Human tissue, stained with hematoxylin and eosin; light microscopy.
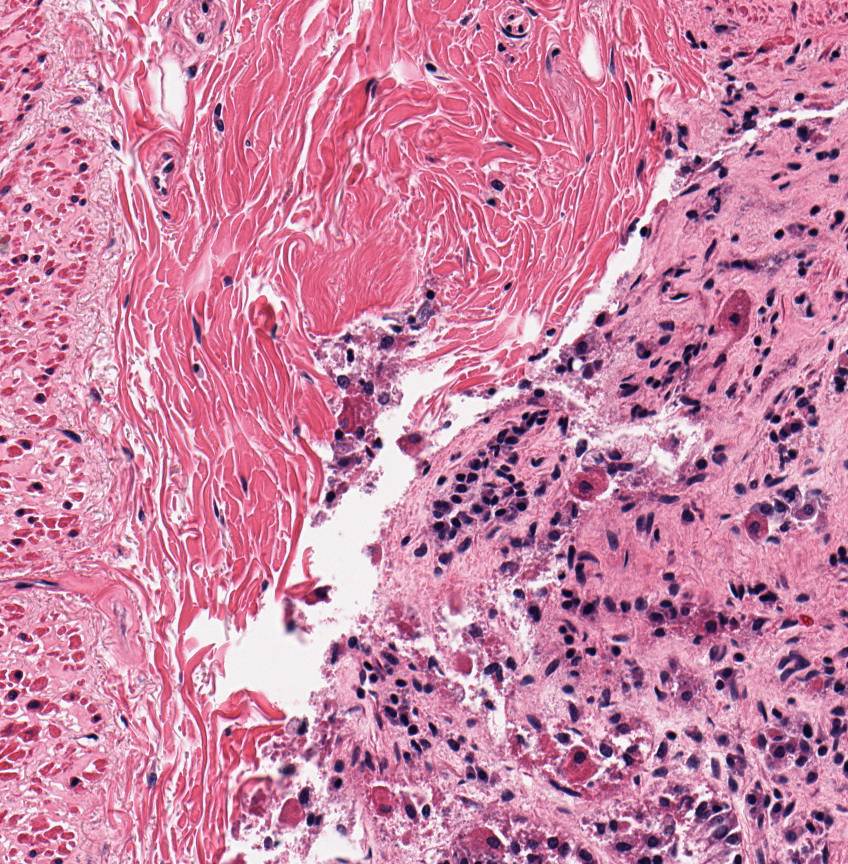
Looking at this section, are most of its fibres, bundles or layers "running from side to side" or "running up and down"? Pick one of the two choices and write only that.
Running up and down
